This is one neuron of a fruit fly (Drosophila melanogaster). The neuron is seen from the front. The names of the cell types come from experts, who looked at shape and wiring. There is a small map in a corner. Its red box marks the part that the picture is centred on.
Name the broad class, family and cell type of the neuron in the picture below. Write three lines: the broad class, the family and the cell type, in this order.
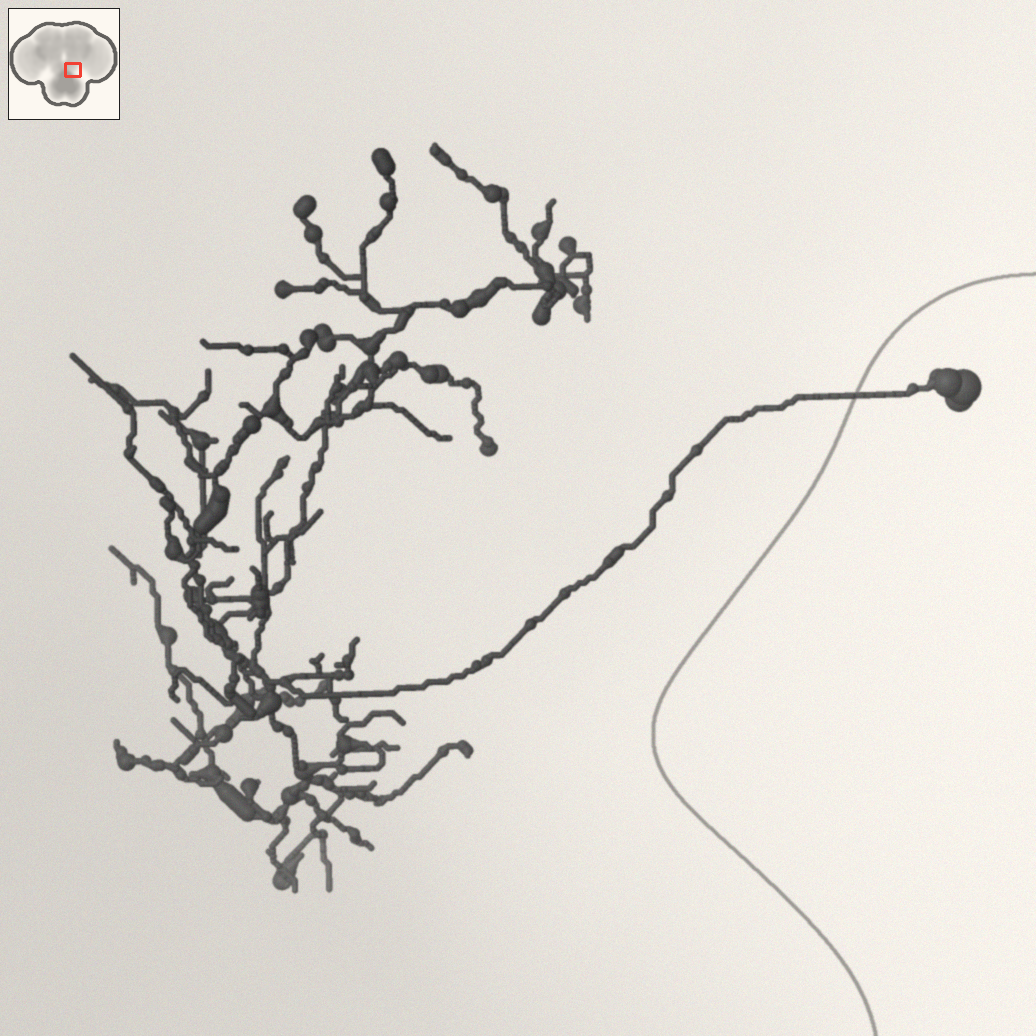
central-brain intrinsic neuron
hemilineage MD_SA1
GNG610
